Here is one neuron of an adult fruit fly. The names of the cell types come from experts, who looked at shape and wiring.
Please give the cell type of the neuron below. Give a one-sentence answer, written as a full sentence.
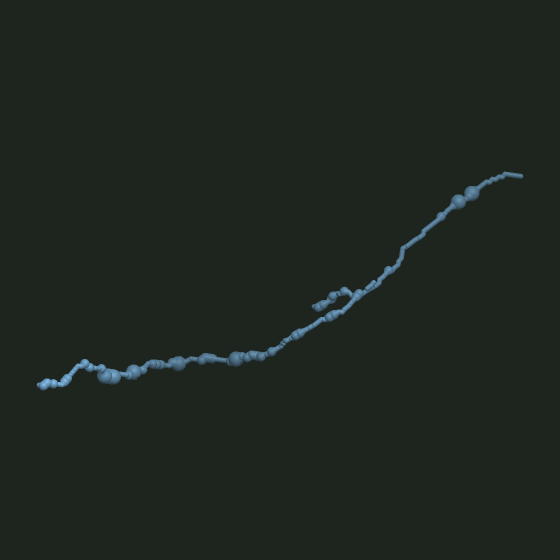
The cell type designation of this neuron is claw_tpGRN.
